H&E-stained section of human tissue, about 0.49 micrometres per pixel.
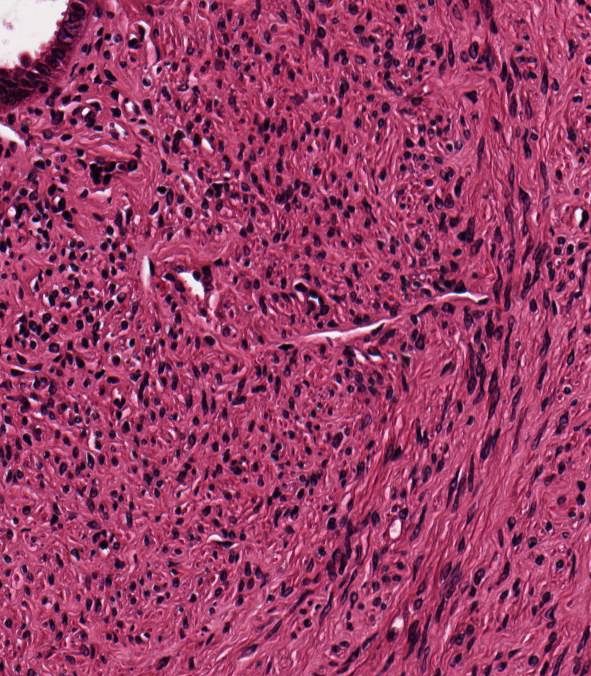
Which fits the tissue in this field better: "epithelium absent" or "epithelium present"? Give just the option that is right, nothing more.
Epithelium present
